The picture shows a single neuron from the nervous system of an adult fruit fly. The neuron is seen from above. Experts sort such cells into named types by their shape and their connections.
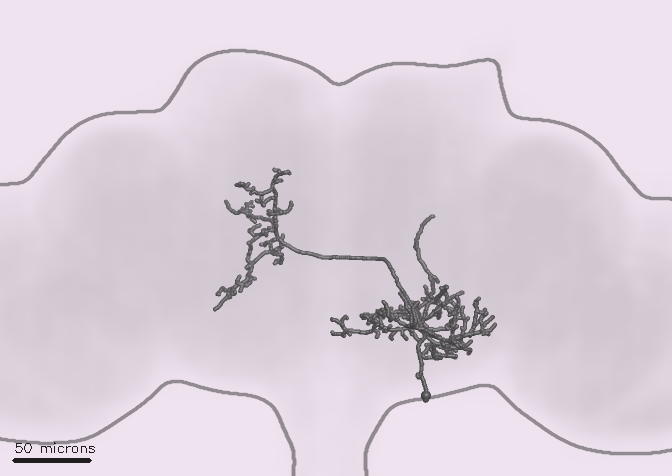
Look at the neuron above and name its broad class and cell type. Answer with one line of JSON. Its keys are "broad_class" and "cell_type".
{"broad_class": "central-brain intrinsic neuron", "cell_type": "PS203"}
